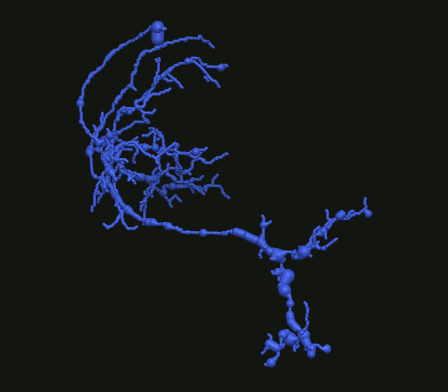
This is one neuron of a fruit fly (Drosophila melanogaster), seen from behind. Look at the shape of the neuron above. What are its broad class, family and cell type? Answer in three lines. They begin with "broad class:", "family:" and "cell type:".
broad class: nerve-cord intrinsic neuron
family: hemilineage 19A
cell type: IN19A084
